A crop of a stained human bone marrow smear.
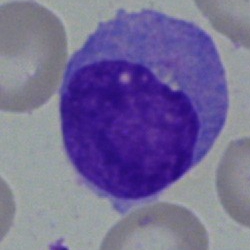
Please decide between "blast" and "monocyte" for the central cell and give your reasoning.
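Monocyte. Its nucleus sits off-centre, toward the lower left, and the chromatin stains deep purple with a patchy texture. The cytoplasm is a light-to-medium blue. Along the upper edge of the nucleus there are a few tiny clear dots.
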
